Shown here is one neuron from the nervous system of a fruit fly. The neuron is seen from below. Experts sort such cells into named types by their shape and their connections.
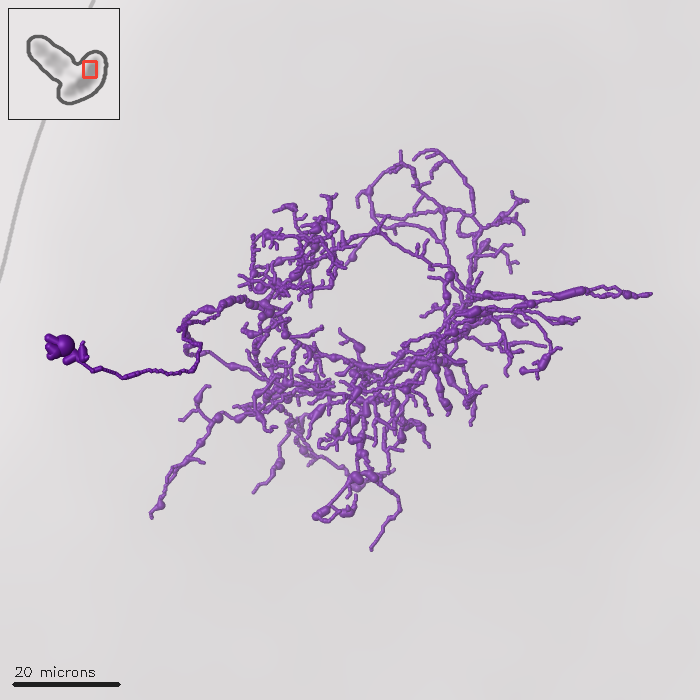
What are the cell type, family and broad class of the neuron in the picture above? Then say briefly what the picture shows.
It is of cell type LHPV1d1. Its family is LHPV. It is a central-brain intrinsic neuron. It is in the brain and does not reach the nerve cord. By the scale bar it is about 120 microns wide in this view. More than a hundred branch ends can be seen.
